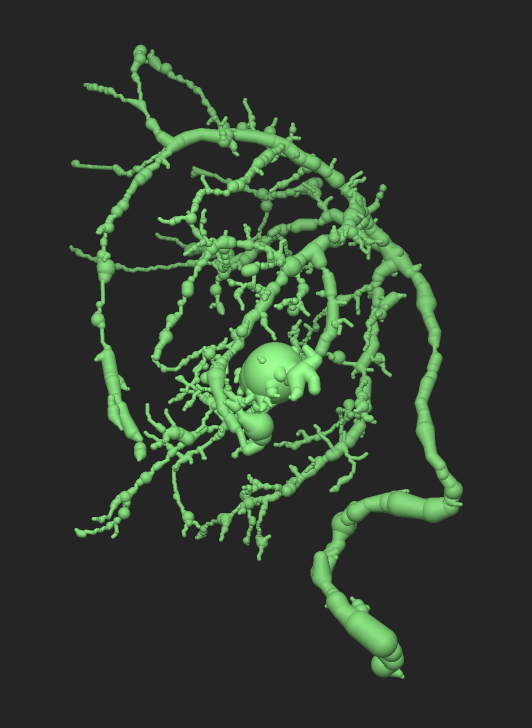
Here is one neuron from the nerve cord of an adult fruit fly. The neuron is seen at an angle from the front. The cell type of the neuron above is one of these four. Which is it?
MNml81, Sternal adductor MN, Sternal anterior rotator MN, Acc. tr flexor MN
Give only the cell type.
Sternal anterior rotator MN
